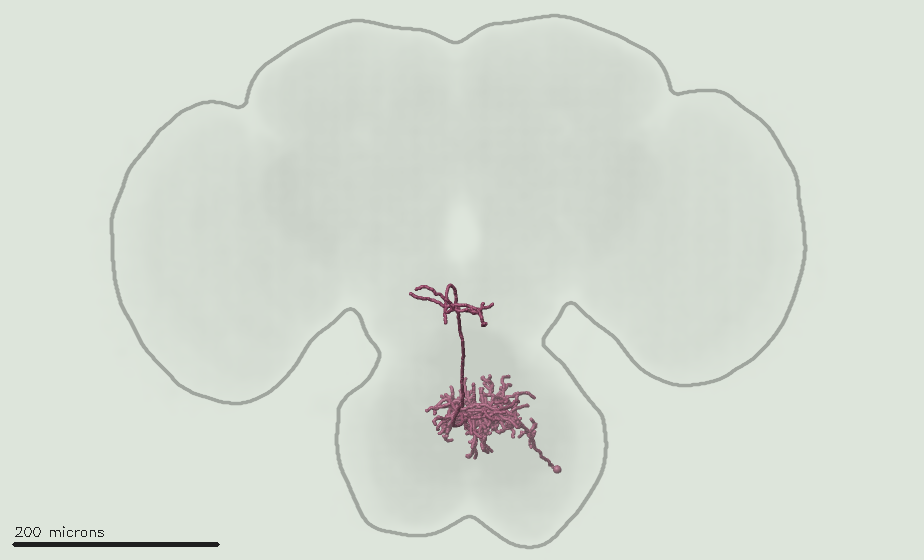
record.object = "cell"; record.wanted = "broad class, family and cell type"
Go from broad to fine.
ascending neuron; hemilineage 08B; AN08B015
